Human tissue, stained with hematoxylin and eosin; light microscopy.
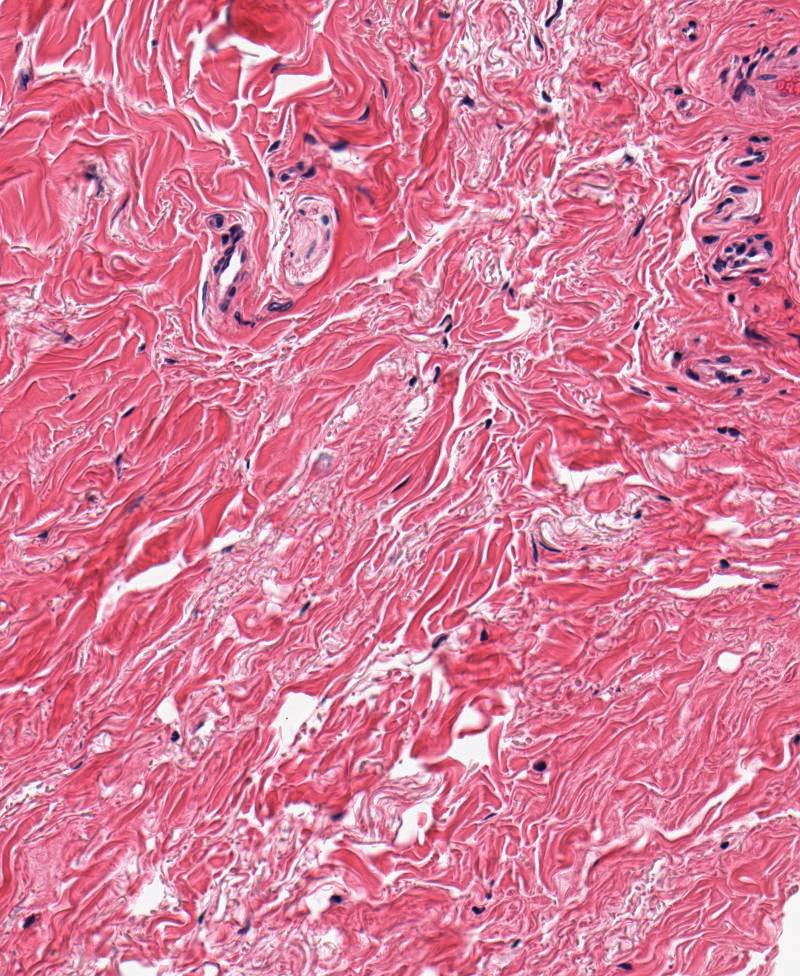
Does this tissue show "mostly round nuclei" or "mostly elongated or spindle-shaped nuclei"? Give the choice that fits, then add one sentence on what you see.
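Mostly elongated or spindle-shaped nuclei. Cells are sparse, seen as scattered small, dark, elongated nuclei lying between the collagen bundles.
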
